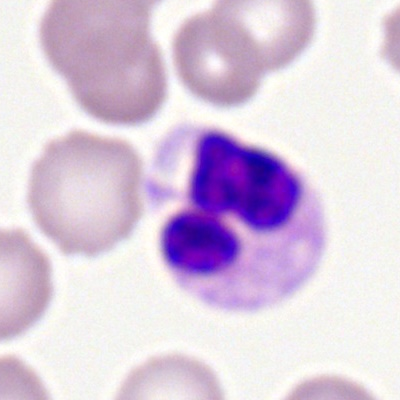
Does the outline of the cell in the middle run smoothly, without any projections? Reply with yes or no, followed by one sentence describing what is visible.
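Yes. The cell has a roughly round, smooth outline.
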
